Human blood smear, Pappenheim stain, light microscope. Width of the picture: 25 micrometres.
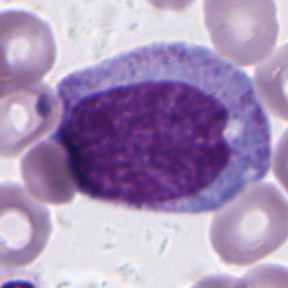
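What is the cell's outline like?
Oval, longer from side to side than from top to bottom.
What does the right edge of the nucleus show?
One small notch.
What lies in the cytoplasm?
Fine lilac granules, scattered throughout.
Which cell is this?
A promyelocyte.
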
